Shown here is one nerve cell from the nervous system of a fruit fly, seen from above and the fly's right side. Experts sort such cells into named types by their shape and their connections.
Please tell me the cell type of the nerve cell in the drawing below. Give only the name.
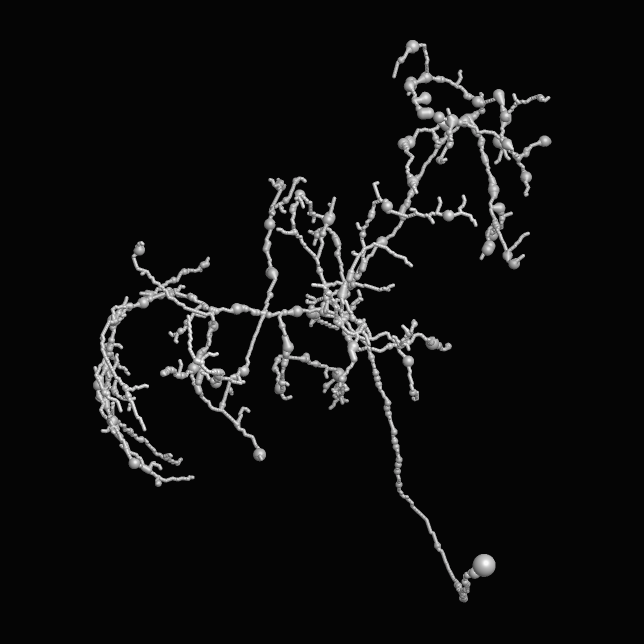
CB2172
